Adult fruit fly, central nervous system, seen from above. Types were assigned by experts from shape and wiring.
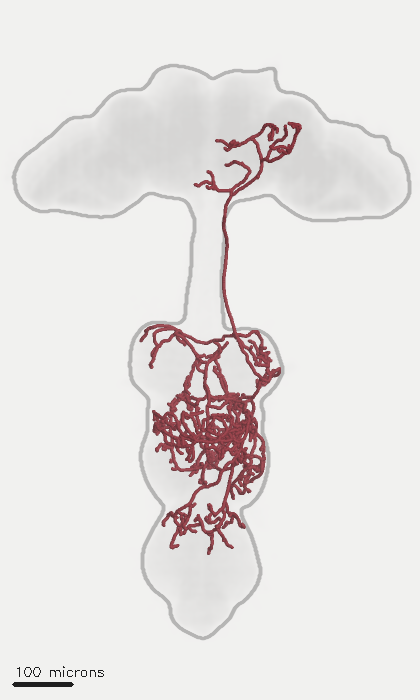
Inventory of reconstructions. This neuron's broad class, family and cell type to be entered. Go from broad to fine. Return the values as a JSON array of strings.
["ascending neuron", "hemilineage 27X", "vMS16"]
